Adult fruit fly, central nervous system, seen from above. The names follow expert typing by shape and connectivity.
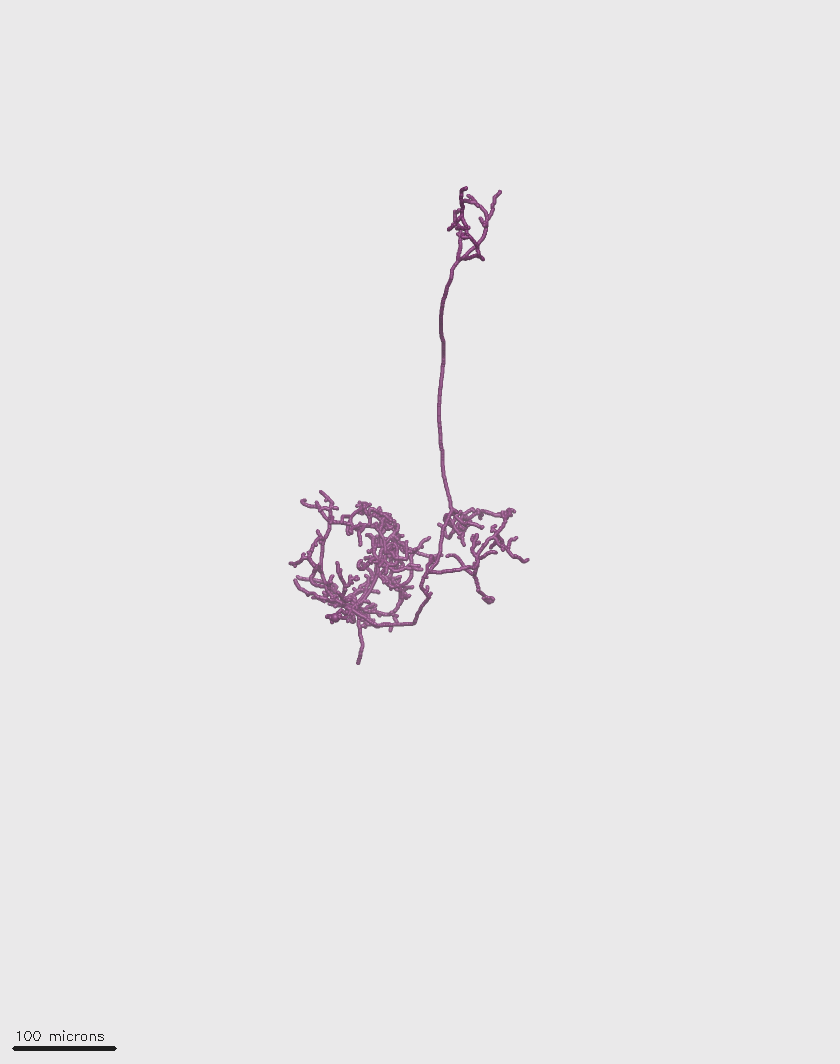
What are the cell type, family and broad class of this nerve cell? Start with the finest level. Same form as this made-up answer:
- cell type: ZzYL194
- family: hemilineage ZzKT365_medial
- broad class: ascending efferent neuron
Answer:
- cell type: AN19B015
- family: hemilineage 19B
- broad class: ascending neuron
